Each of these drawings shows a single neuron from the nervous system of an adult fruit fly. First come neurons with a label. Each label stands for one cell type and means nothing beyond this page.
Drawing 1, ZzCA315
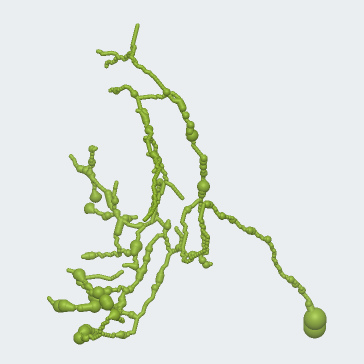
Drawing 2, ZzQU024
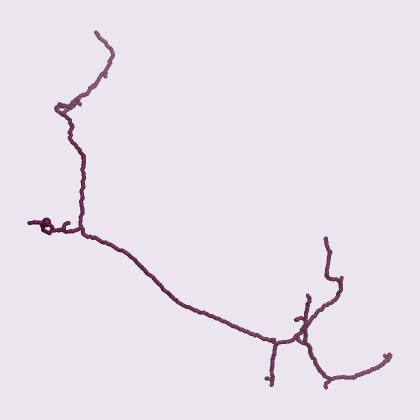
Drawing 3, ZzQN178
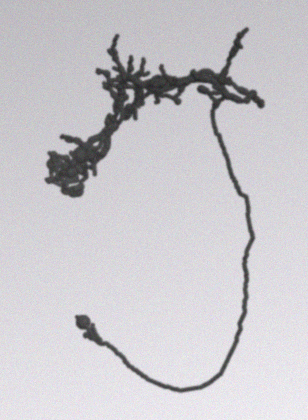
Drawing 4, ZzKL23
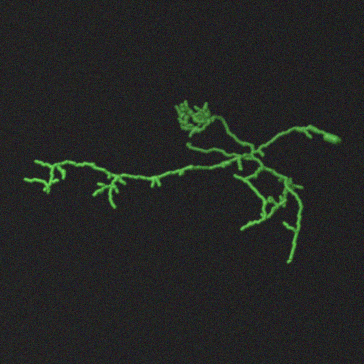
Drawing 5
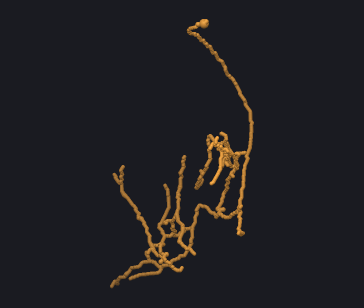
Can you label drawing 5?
ZzCA315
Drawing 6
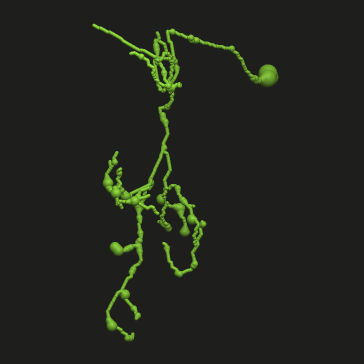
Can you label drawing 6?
ZzCA315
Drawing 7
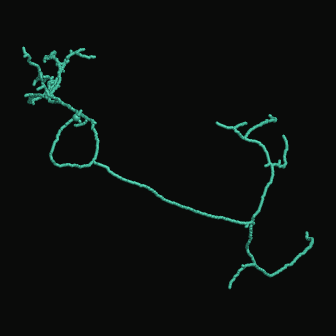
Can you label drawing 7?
ZzQU024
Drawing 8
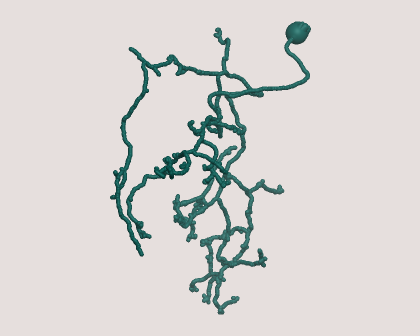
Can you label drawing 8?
ZzCA315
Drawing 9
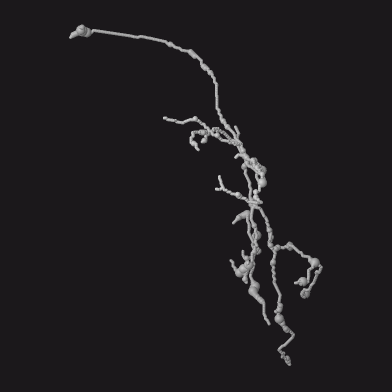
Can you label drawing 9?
ZzCA315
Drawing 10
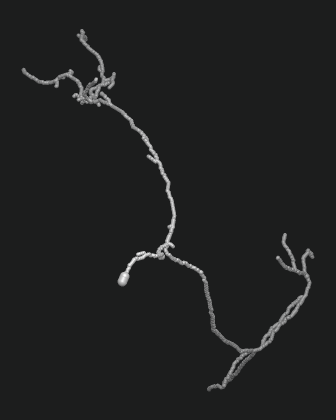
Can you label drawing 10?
ZzQU024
